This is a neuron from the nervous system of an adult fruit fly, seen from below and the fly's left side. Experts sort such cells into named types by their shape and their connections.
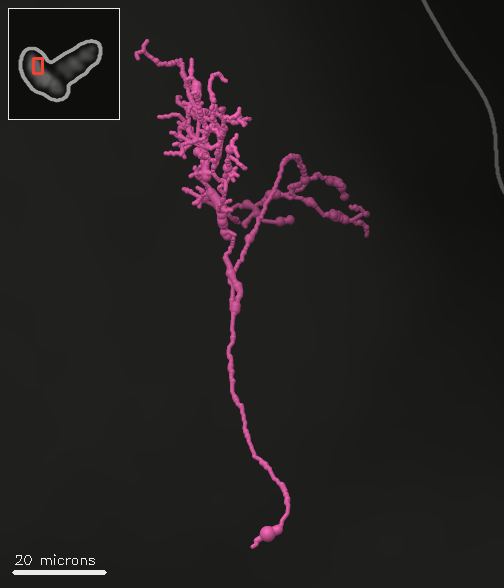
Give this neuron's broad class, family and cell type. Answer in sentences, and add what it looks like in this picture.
Its broad class is visual projection neuron. The family is LC. Its cell type is LC13. The cell body can be seen at the bottom of the picture. By the scale bar it is about 110 microns tall in this view. Dozens of branch ends can be seen.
